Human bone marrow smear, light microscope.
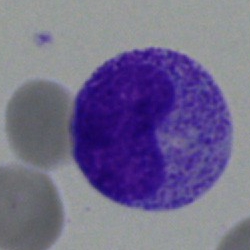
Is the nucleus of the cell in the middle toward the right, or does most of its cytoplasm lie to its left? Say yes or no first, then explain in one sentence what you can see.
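No. The nucleus lies in the left part of the cell.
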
